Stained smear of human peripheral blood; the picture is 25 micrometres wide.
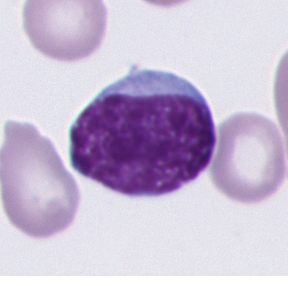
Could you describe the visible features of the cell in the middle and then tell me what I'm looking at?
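One tiny projection juts from the top edge of the cell. Where the nucleus meets the cytoplasm, its border runs nearly straight, and no nucleoli can be made out within it. The cytoplasm is free of visible granules. The cell is a myeloblast.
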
